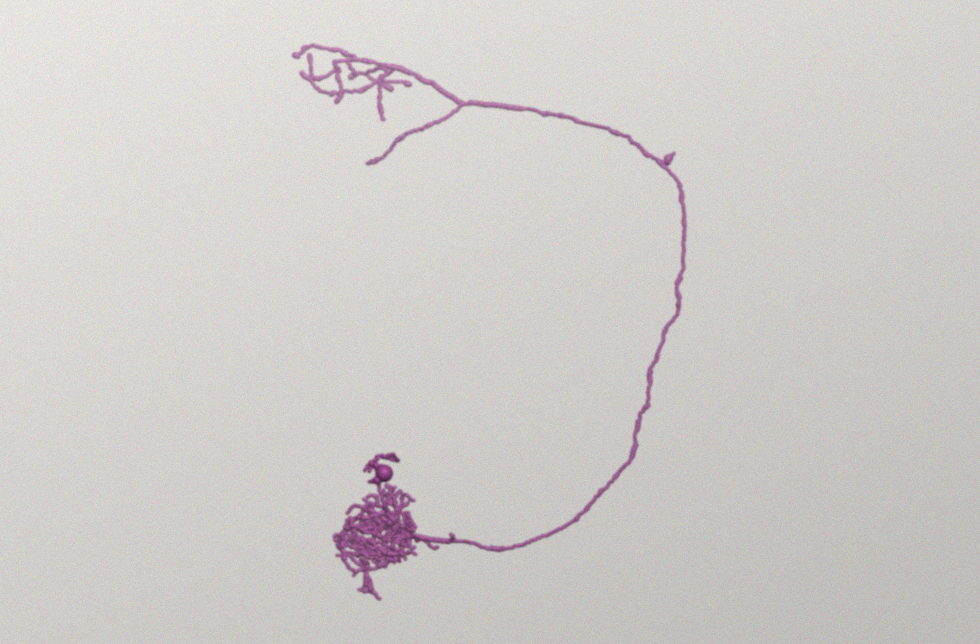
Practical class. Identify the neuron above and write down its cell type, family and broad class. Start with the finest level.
DL2v_adPN; hemilineage ALad1; central-brain intrinsic neuron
